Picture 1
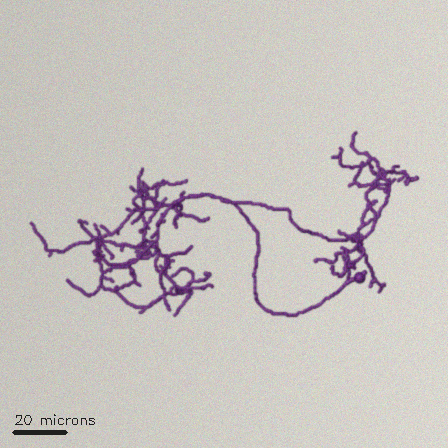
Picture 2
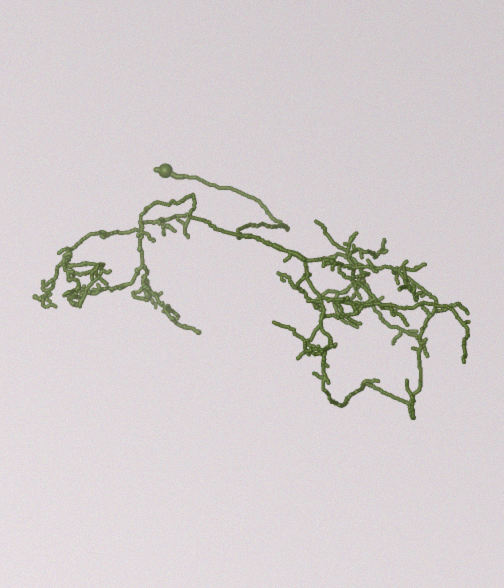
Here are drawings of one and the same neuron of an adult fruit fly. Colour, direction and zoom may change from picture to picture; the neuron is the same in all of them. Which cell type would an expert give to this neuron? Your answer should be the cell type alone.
CB1050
